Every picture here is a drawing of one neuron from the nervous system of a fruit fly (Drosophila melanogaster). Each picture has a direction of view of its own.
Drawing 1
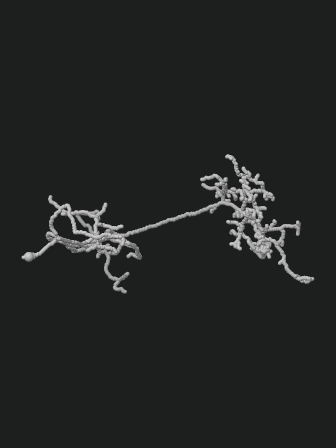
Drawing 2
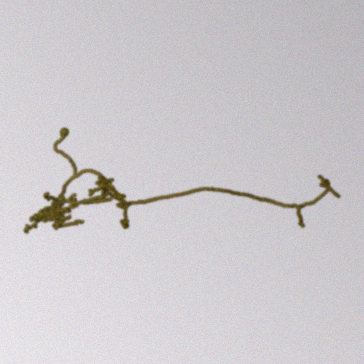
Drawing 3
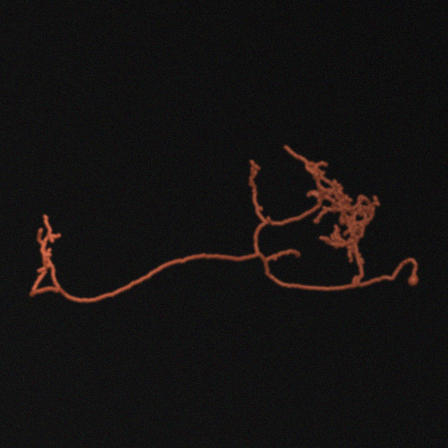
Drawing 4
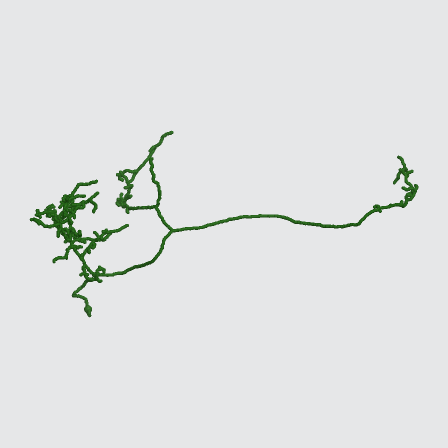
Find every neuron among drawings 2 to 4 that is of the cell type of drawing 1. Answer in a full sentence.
None of them is of the same cell type.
